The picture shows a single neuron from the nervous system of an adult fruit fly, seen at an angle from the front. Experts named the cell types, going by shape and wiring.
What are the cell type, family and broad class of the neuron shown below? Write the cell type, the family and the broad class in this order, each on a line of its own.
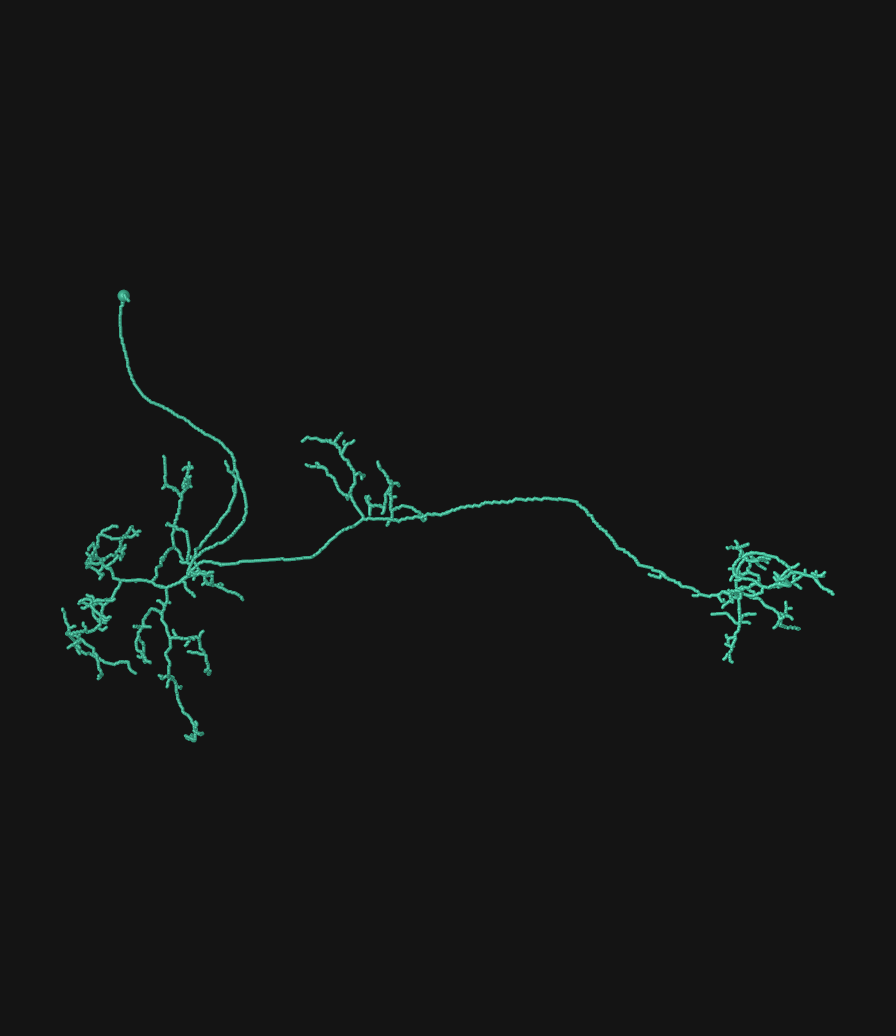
AVLP022
hemilineage LHl2_ventral
central-brain intrinsic neuron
